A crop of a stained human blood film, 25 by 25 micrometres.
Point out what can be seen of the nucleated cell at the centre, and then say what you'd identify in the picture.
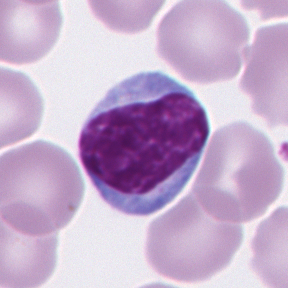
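A smooth outline without surface projections bounds this cell, which is about 12 micrometres across. Its oval nucleus, about 11 by 8 micrometres, fills about 70% of the cell's area and has dark, coarsely clumped chromatin. The pale blue cytoplasm contains no vacuoles. Its name: typical lymphocyte.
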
